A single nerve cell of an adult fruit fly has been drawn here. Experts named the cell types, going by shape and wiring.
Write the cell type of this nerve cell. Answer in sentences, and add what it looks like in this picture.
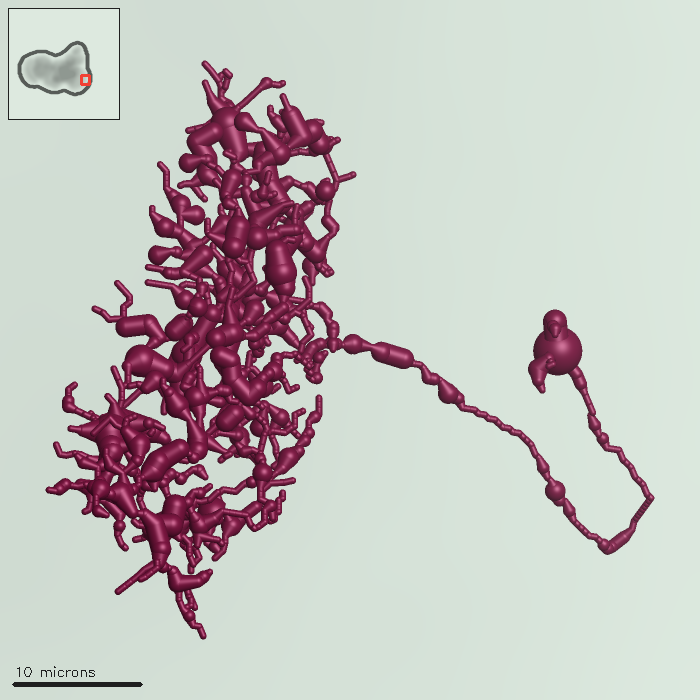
It is of cell type Pm4. Its broad class is optic-lobe intrinsic neuron. Its cell body lies on the right of the picture. By the scale bar it is about 50 microns wide in this view. Dozens of branch ends can be seen.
